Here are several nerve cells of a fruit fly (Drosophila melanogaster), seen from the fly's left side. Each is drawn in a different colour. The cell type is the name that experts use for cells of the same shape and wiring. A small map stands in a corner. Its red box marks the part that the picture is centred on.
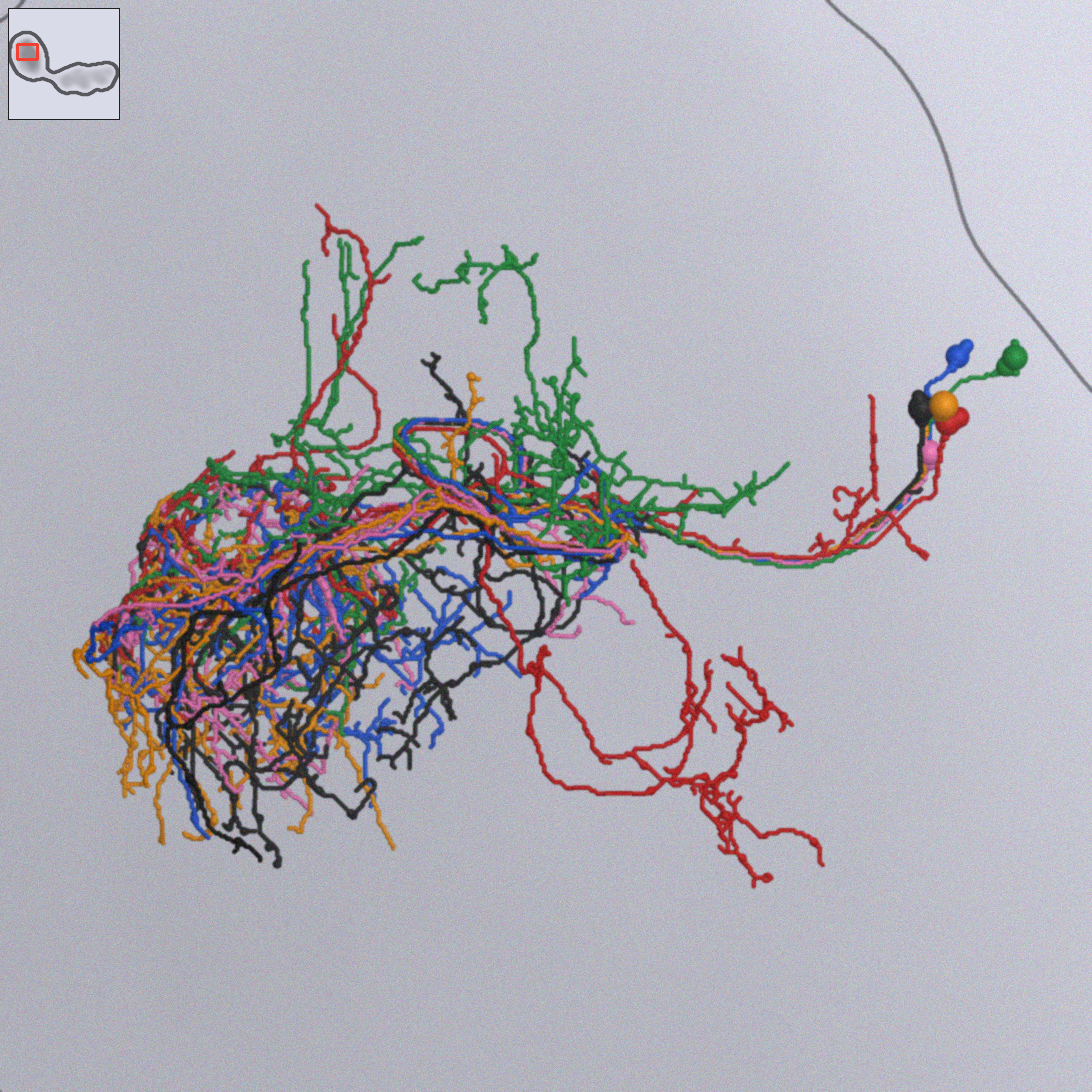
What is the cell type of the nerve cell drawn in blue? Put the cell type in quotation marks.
"CB1995"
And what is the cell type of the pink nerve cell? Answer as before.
"AVLP524_b"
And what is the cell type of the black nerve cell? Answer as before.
"AVLP527"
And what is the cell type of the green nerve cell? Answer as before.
"AVLP523"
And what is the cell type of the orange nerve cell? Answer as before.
"CB1534"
